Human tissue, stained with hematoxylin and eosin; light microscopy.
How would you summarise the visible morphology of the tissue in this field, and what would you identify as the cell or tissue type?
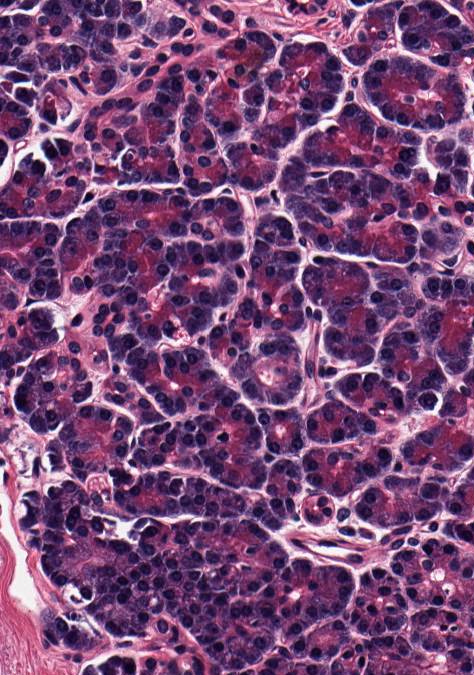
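Closely packed rounded acini fill almost the whole field, with no large ducts among them. Each is a small cluster of pyramidal cells around a central point, their round dark nuclei toward the outer edge. A dense wavy pink collagen band sits bottom left. So, pancreas.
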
